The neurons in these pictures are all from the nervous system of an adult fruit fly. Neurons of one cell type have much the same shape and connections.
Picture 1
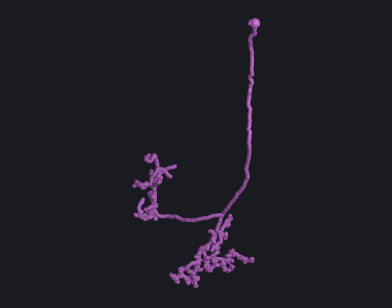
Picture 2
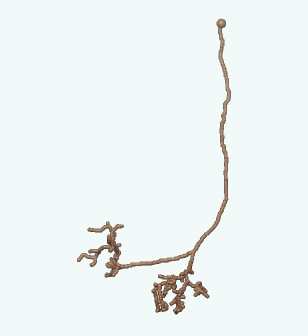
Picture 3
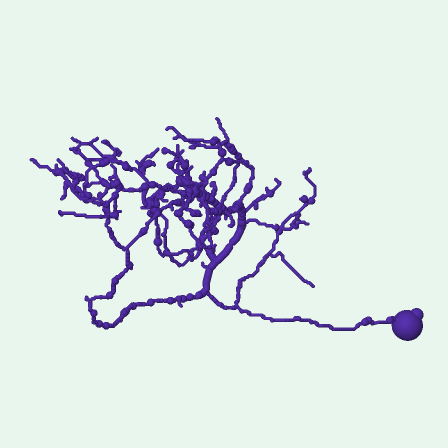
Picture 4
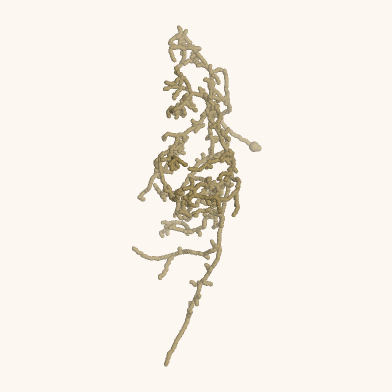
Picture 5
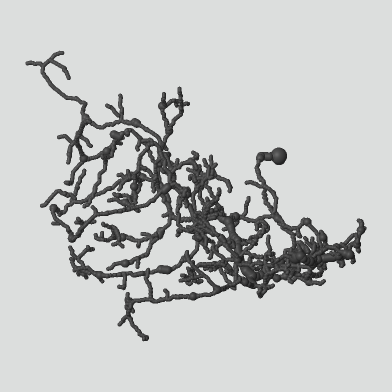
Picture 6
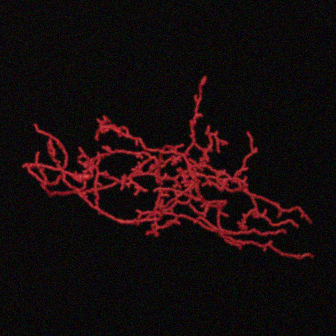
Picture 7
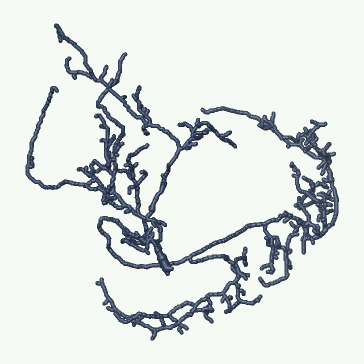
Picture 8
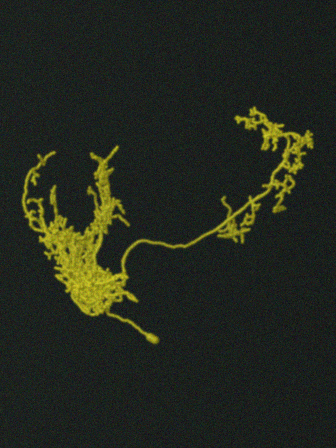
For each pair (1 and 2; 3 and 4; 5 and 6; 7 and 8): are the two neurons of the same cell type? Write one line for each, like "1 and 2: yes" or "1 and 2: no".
1 and 2: yes
3 and 4: no
5 and 6: no
7 and 8: yes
